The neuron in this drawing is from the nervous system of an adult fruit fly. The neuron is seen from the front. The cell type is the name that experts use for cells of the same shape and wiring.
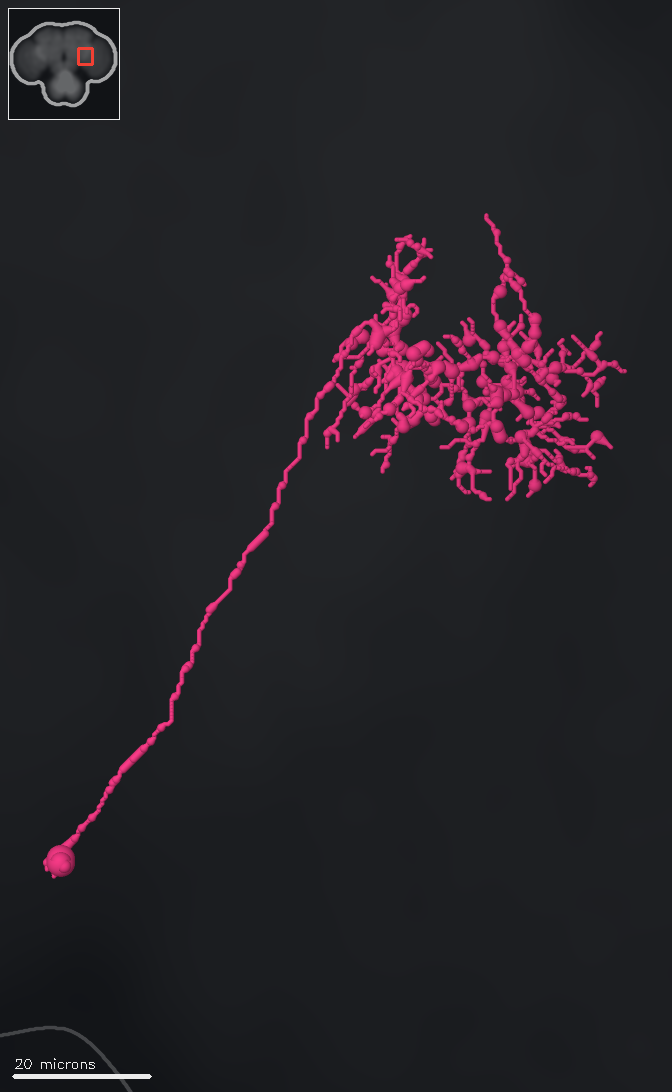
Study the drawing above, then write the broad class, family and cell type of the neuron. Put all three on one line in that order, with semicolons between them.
optic-lobe intrinsic neuron; Li; Li14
